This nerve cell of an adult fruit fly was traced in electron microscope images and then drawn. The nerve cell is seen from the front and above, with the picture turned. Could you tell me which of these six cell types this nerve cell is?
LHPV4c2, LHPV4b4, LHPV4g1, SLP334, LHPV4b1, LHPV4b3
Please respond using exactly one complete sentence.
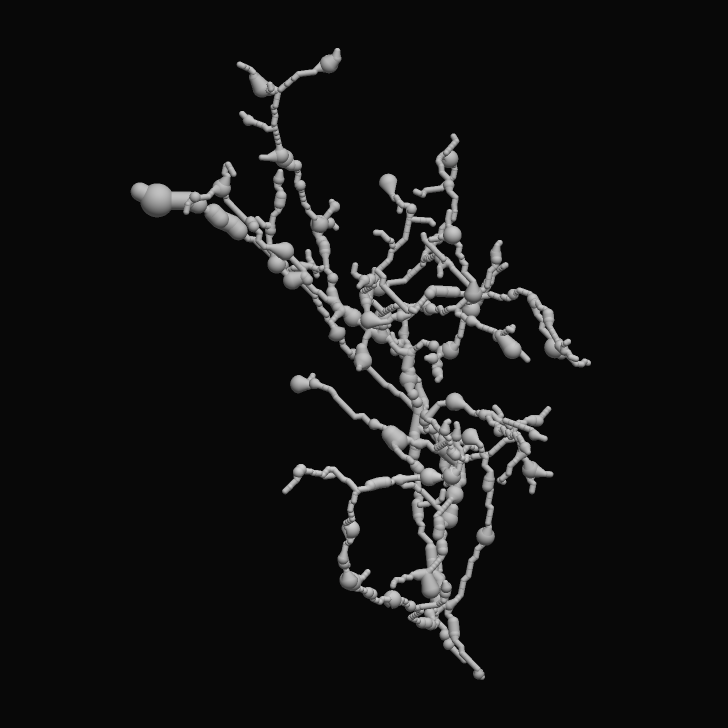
The cell type of the nerve cell here is LHPV4b3.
